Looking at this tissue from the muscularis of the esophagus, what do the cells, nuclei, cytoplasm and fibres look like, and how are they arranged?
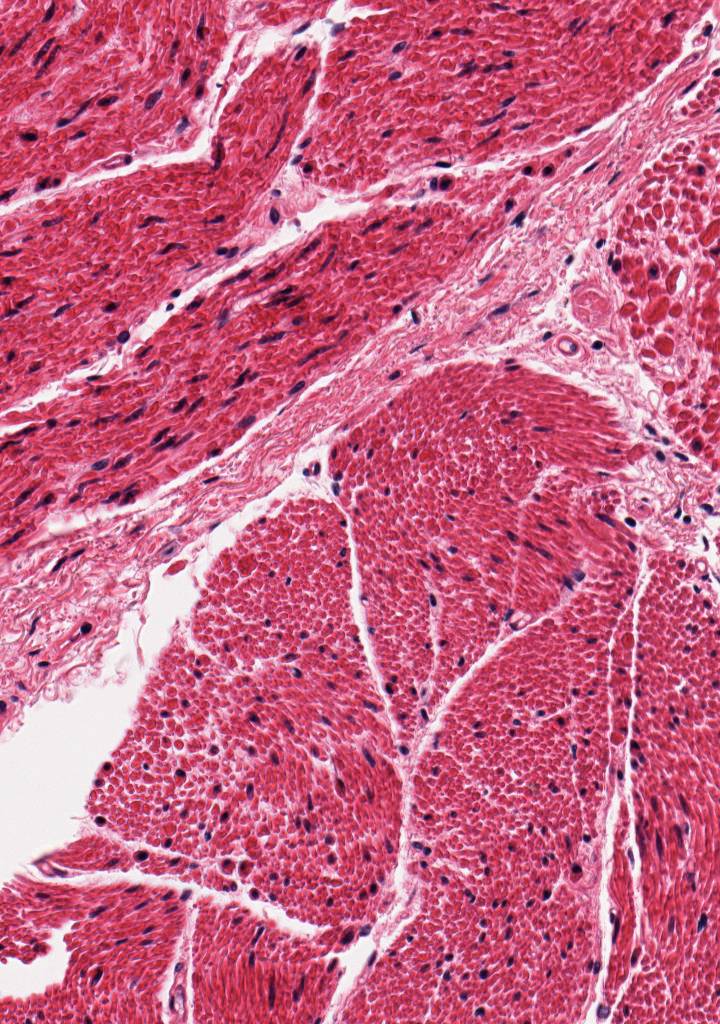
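The field is made up of bundles of smooth muscle cut in different planes: lengthwise in the upper left, mostly across in the lower half. The lengthwise-cut muscle cells have elongated, dark blue nuclei. Cut across, in the lower half, the muscle cells form small, closely packed, round red profiles, with only scattered nuclei among them. Epithelium is absent throughout the field.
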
